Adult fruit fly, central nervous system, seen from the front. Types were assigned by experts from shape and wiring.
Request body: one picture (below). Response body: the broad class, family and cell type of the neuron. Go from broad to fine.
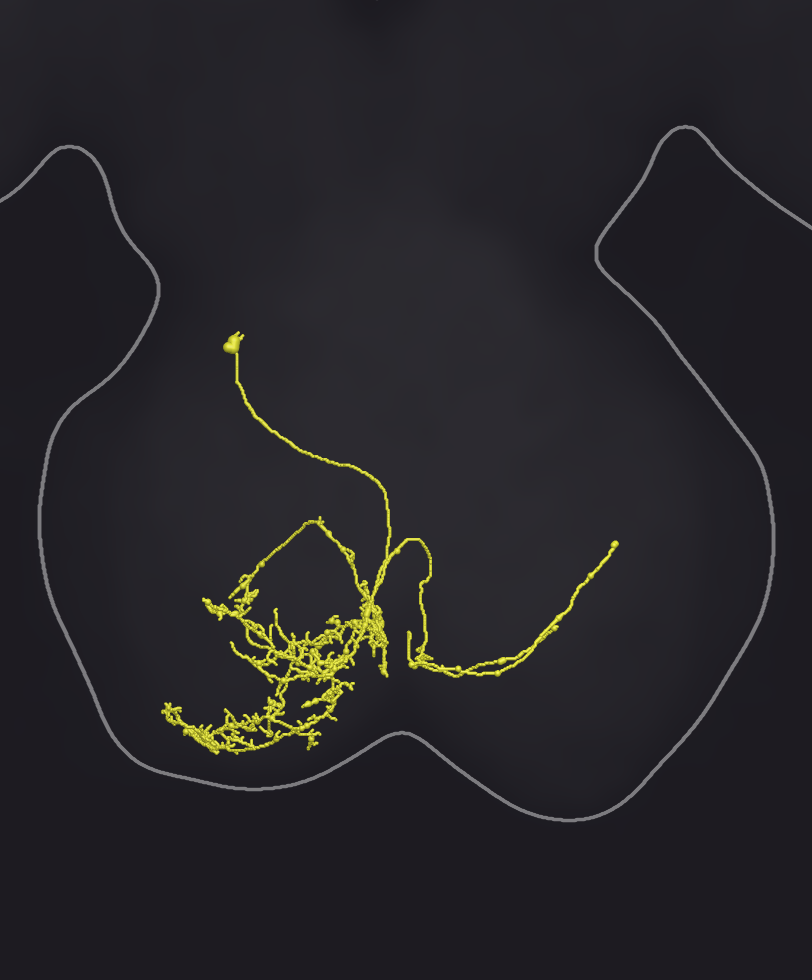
nerve-cord intrinsic neuron; hemilineage 23B; IN23B060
